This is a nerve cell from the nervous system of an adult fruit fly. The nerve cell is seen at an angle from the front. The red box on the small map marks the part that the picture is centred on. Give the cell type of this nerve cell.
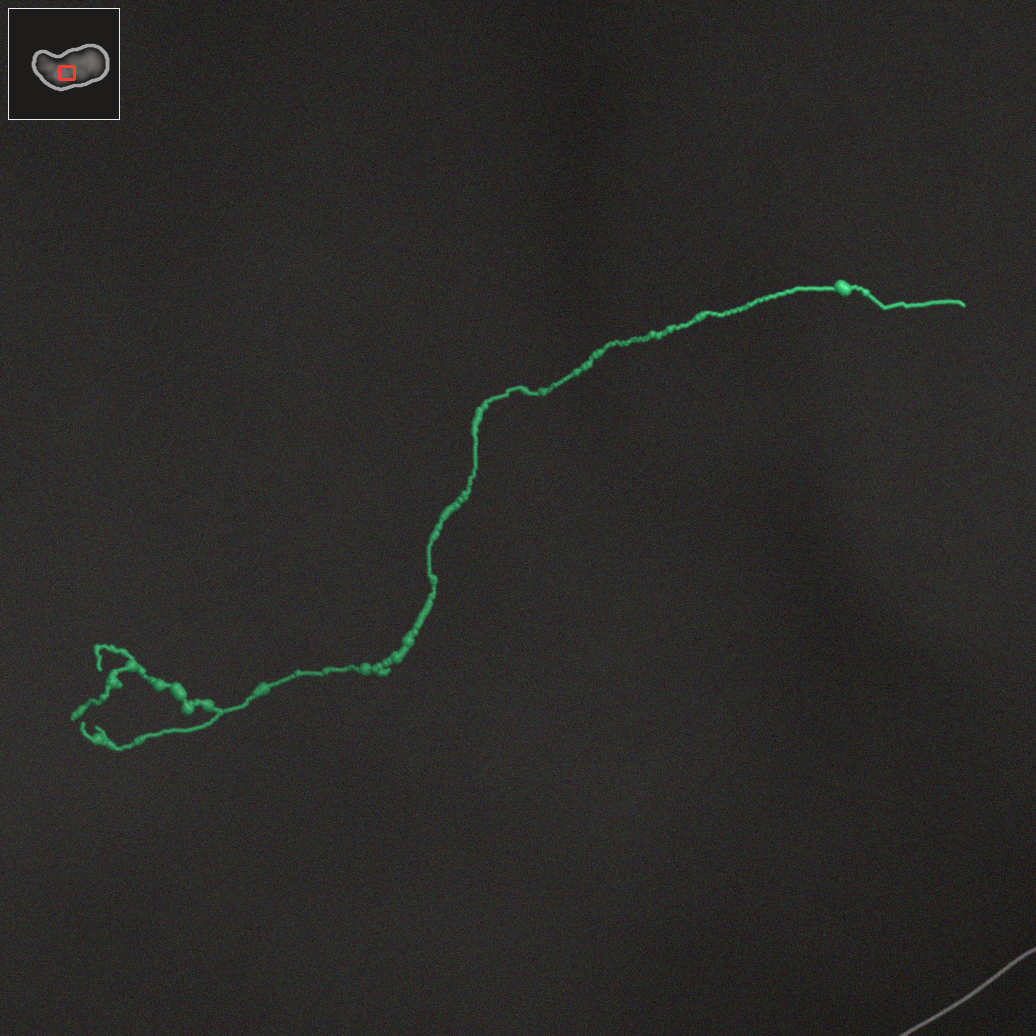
WG1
